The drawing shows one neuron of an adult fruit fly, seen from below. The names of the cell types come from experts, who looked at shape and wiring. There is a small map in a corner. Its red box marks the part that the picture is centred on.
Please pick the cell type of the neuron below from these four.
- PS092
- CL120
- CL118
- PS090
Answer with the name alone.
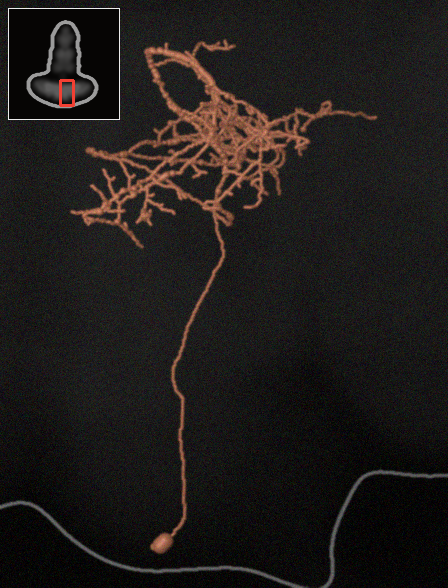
CL118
